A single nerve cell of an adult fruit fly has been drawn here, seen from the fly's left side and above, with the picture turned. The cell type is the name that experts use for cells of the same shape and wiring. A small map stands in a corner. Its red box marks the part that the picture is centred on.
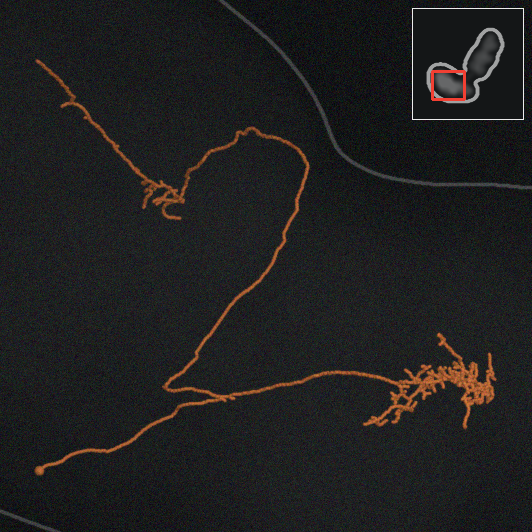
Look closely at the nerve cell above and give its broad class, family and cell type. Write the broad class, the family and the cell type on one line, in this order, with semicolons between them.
central-brain intrinsic neuron; hemilineage WEDd2; WED198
